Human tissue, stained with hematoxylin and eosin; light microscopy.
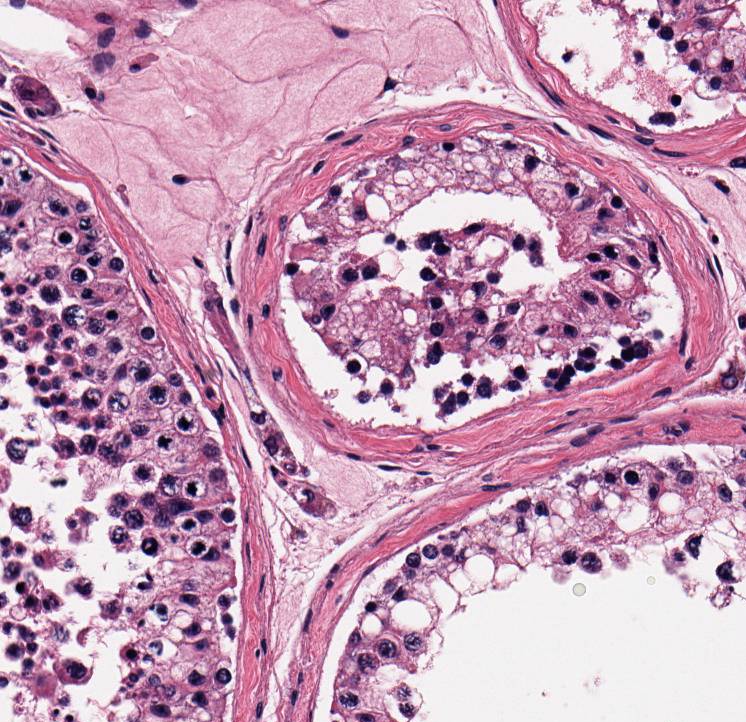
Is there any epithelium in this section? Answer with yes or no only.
Yes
